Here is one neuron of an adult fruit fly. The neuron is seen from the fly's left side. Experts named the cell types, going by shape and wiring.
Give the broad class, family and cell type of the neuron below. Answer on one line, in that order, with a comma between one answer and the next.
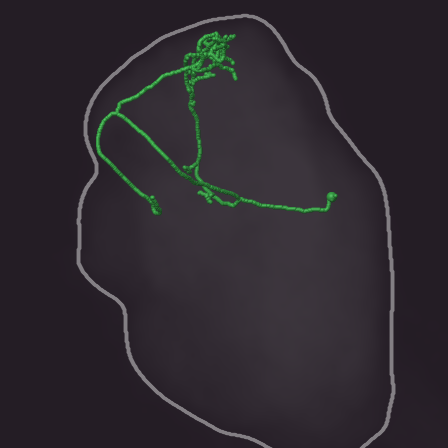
central-brain intrinsic neuron, hemilineage VLPl&p1_posterior, SLP450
